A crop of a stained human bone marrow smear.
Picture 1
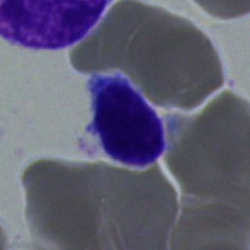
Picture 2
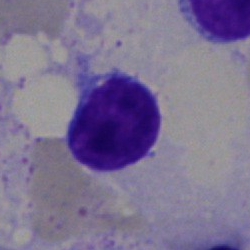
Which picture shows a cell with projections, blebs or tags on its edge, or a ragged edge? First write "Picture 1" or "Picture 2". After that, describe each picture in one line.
Picture 1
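Picture 1: Small irregular pale bluish projections stick out from the upper left edge of the cell.
Picture 2: The cell has a round to slightly oval, smooth outline.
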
